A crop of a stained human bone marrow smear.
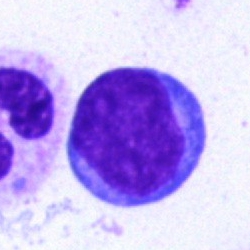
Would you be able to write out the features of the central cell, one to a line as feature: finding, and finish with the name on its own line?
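Outline: round and smooth
Cytoplasm: widest band on the right side of the nucleus
Cytoplasm colour: deep blue
Chromatin: mottled, with darker patches across the nucleus
Name: lymphocyte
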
